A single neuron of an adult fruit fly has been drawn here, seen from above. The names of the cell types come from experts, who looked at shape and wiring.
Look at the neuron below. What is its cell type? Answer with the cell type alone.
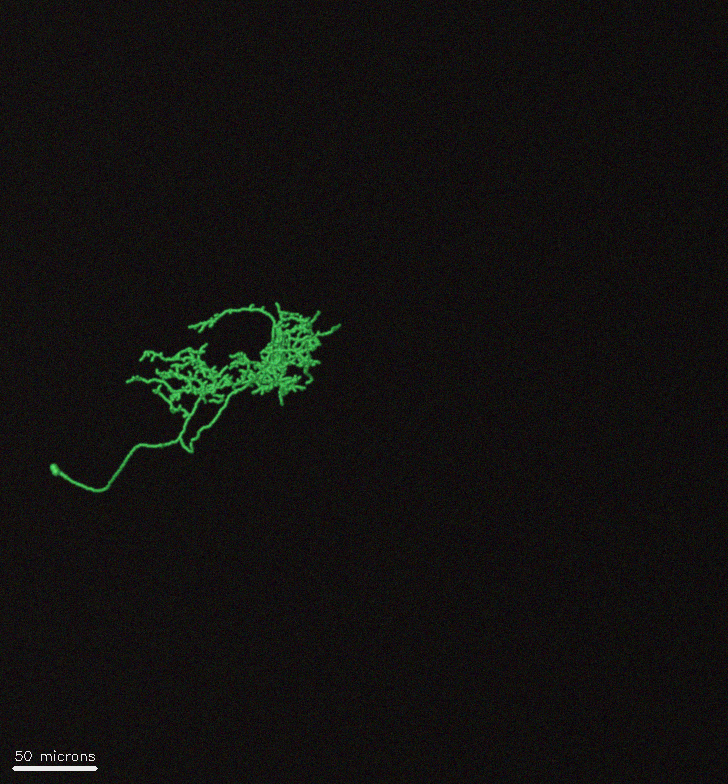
SMP250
